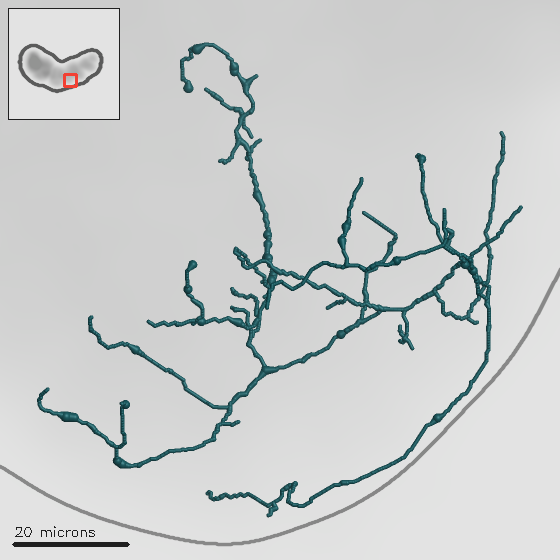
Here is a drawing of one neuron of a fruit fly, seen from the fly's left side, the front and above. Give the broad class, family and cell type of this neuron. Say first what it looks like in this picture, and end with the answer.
The drawing shows no cell body. From left to right in the picture it spans about 85 microns. Its broad class is nerve-cord intrinsic neuron. Its family is hemilineage 20A.22A. The cell type is IN20A.22A071.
